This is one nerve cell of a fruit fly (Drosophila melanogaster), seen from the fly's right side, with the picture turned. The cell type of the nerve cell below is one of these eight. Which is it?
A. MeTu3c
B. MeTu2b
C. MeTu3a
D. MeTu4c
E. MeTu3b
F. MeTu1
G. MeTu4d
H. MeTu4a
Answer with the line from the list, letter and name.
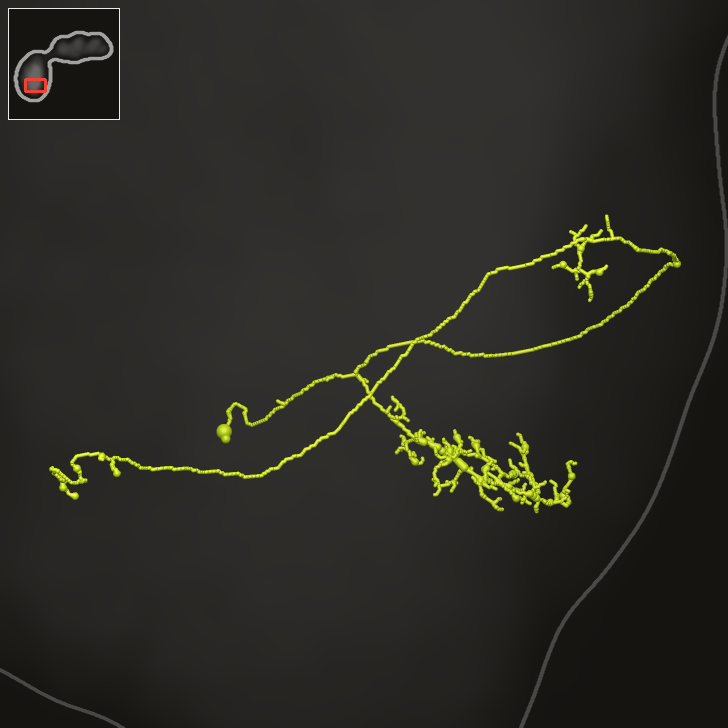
H. MeTu4a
